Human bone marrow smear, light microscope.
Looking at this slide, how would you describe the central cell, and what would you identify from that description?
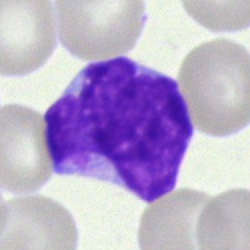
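Nucleus first: it occupies most of the cell. Next, the chromatin is dark purple and clumped, with small paler patches between the clumps. Then the cytoplasm, scant and pale bluish-lilac, shows mainly at the lower left. Last, it is a blast.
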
